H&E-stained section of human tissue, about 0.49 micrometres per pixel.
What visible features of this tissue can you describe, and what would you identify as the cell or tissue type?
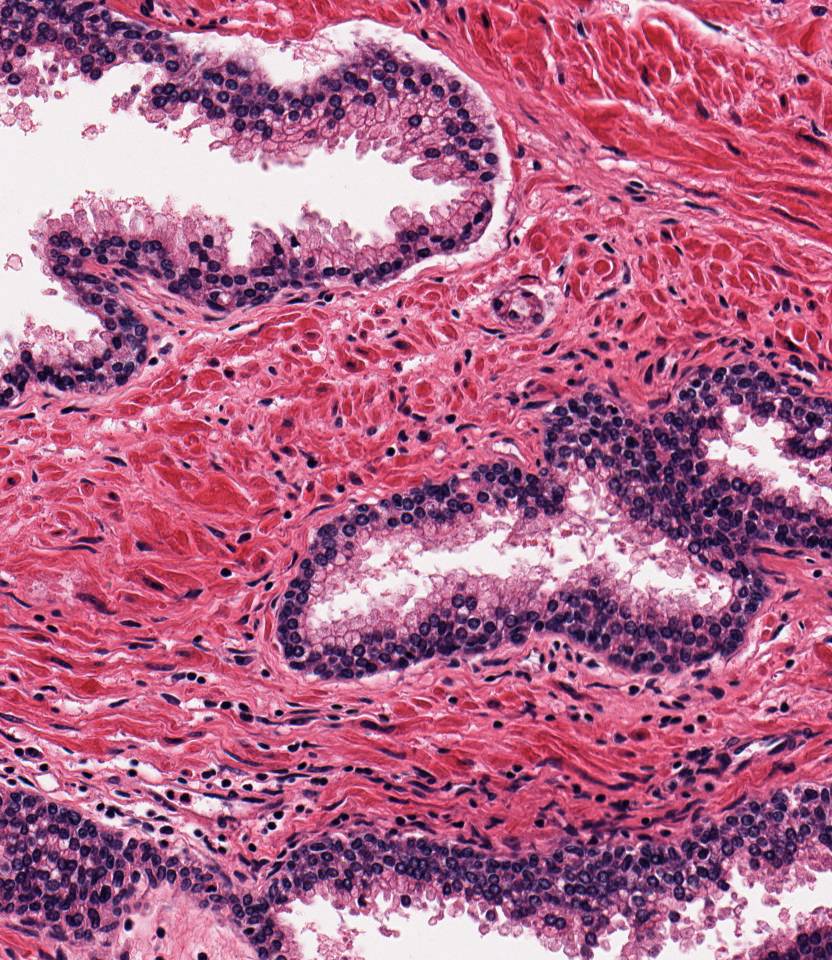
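Large glands with wavy, infolded outlines at upper left, centre right and bottom, separated by broad bands of pink stroma. Lining: tall columnar cells, cytoplasm pale, clear to finely foamy, toward lumen. Nuclei small, round, dark, fairly uniform, basal. Lumens mostly empty white space, a few pale fragments near lining. Prostate.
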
